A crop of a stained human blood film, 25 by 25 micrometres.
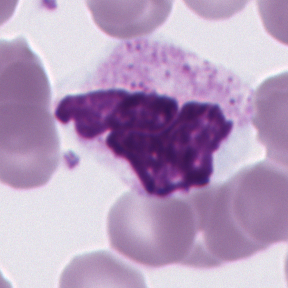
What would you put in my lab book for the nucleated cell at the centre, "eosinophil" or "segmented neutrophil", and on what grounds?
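The answer is segmented neutrophil.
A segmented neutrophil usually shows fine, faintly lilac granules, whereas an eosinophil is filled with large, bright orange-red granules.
Here, fine lilac-purple granules are scattered through pale, nearly colourless cytoplasm with a faint pink tinge, and they are most crowded above the nucleus.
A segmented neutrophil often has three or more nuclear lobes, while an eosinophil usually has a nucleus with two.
The nucleus here is an irregular, folded mass with several lobe-like parts stretching across the cell from left to right.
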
